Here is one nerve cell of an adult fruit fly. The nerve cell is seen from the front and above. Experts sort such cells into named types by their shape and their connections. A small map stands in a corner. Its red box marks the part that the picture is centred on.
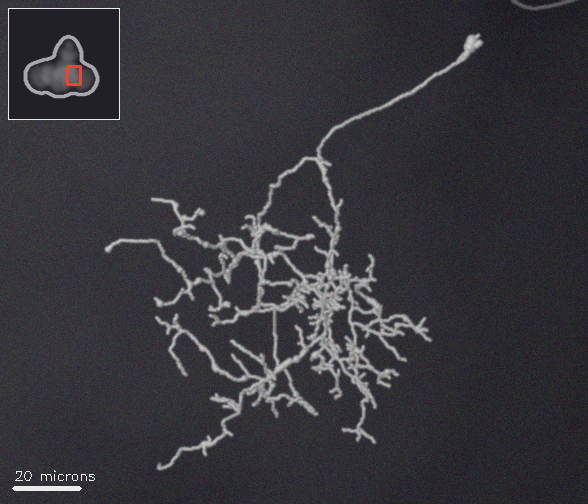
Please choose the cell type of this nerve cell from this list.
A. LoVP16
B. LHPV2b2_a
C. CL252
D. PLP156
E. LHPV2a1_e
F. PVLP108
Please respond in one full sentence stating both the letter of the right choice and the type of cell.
The nerve cell takes the cell type PVLP108, listed as option F.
